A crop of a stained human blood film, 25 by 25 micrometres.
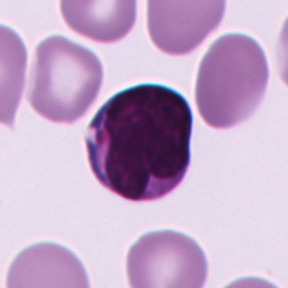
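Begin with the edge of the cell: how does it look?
Smooth and rounded.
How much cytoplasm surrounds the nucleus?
Only a thin rim, pale blue and without visible granules.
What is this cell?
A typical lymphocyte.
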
